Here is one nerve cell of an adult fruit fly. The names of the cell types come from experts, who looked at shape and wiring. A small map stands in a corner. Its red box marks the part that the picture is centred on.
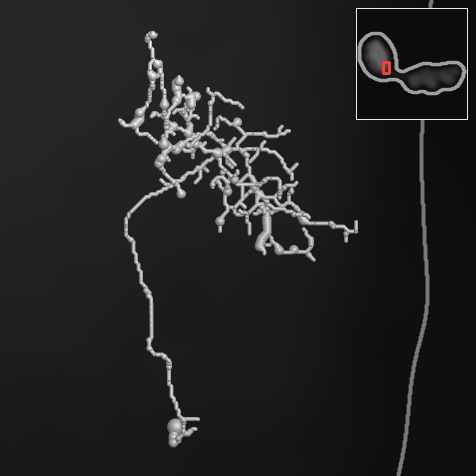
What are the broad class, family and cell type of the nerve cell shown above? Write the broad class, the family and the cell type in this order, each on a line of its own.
central-brain intrinsic neuron
hemilineage LB3
GNG431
